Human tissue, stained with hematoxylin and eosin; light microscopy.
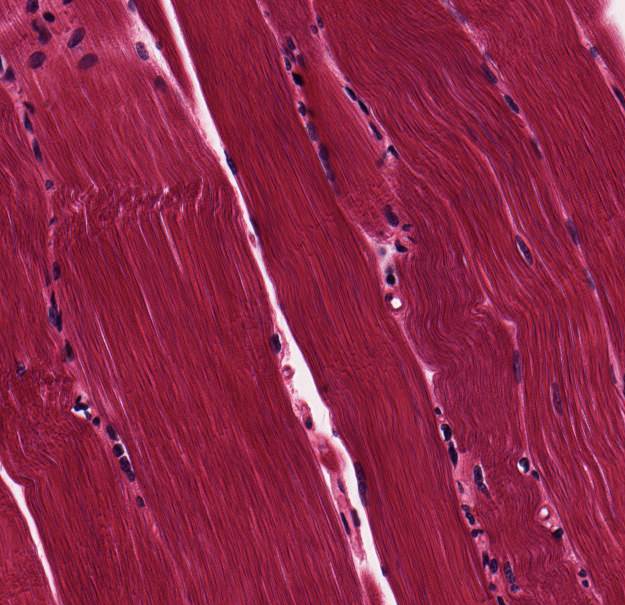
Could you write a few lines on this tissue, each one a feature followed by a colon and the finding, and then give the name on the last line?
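Arrangement: long parallel fibres filling the field, running steeply upper left to lower right
Cytoplasm: deeply eosinophilic, fine lines along fibre length
Nuclei: elongated, dark, at fibre edges, not central
Course: wavy in right-side fibres
Tissue: skeletal muscle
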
